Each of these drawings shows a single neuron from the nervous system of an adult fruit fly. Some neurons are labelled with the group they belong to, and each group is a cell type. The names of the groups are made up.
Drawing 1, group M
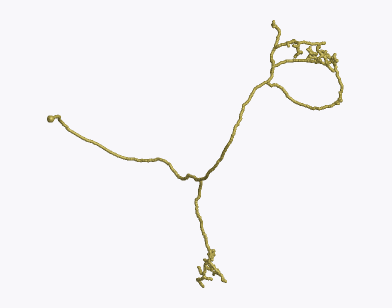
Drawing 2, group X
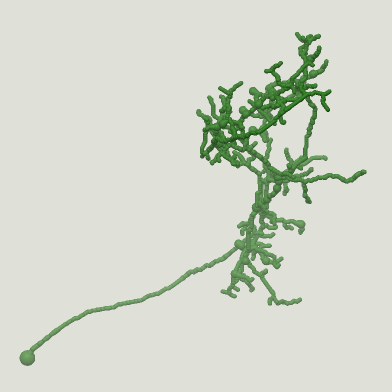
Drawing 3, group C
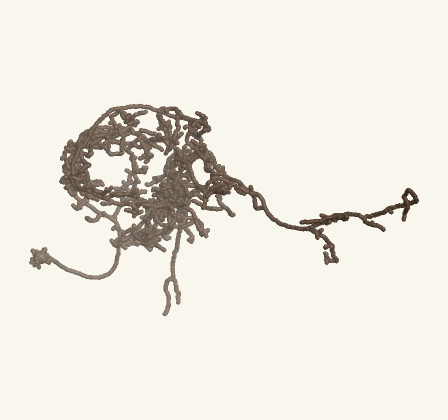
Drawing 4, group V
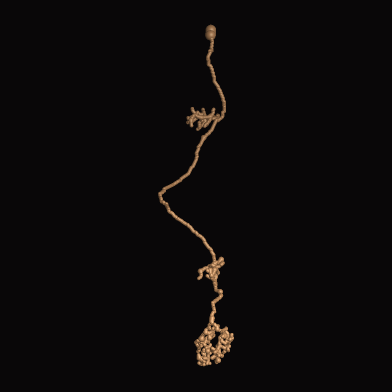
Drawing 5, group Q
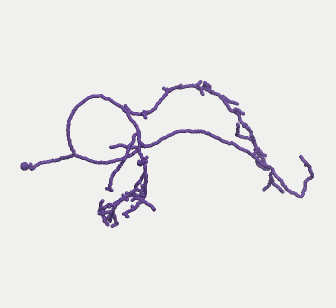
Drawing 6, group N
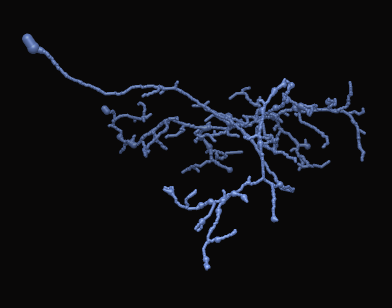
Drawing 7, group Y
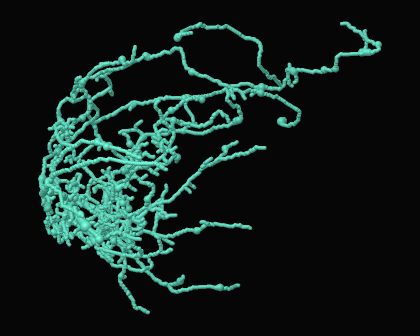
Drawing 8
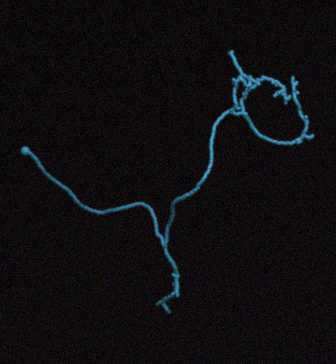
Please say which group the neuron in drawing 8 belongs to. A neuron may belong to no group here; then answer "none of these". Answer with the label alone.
group M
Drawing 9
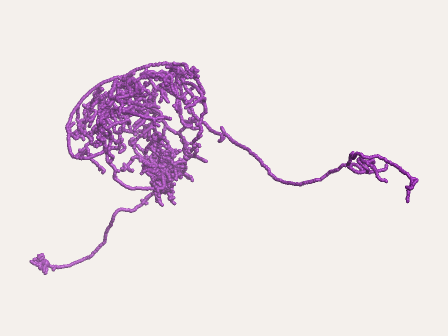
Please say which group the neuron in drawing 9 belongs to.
group C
